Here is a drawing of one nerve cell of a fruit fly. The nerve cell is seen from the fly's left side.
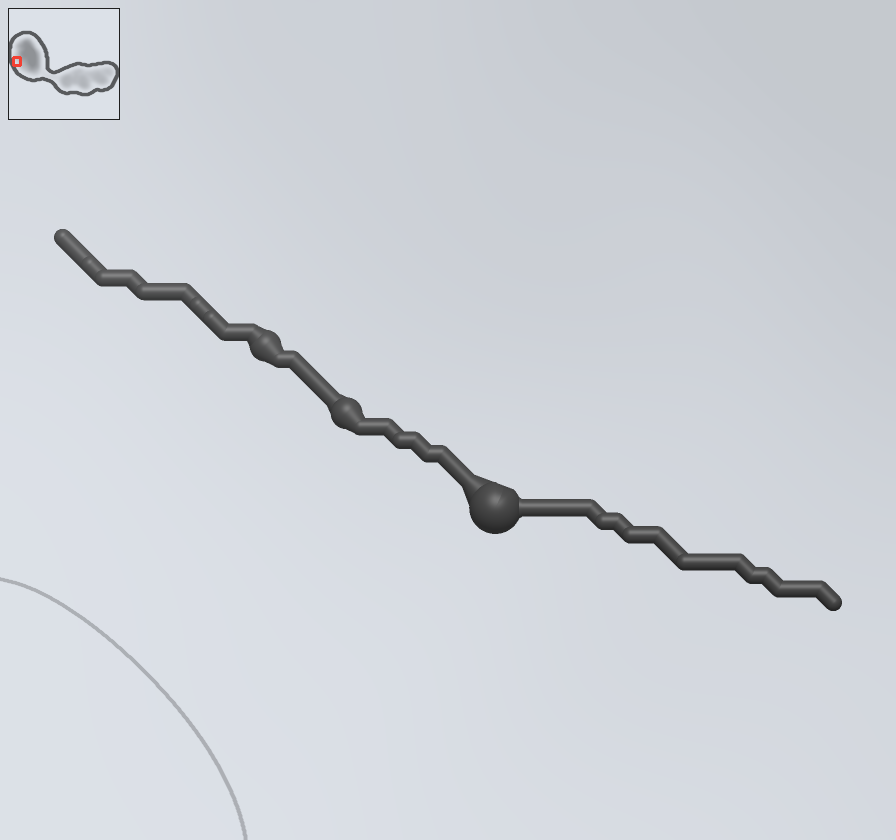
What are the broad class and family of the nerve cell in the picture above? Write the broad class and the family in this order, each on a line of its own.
sensory neuron entering the brain
class mechanosensory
